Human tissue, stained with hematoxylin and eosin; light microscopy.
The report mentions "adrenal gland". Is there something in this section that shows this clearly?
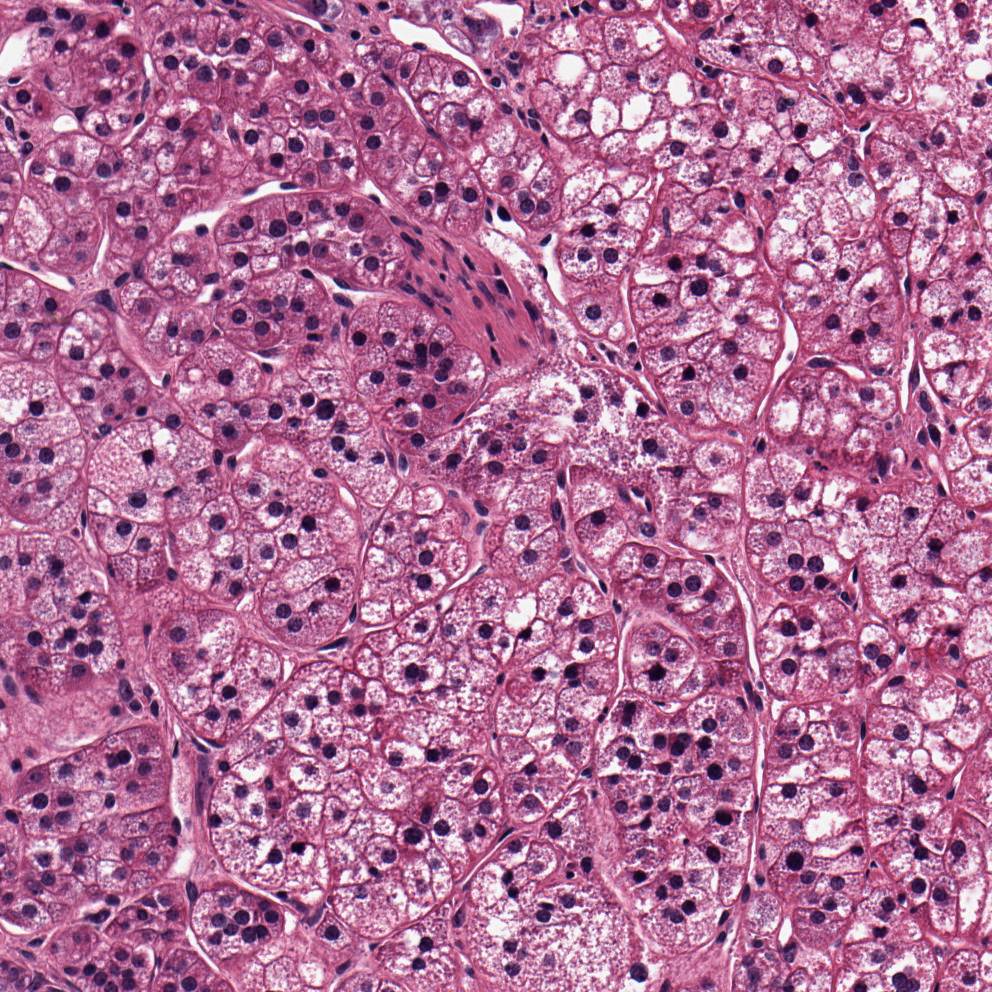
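This section is of the adrenal gland.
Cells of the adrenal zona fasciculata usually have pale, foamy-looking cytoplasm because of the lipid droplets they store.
First point in agreement: the cells here are large and polygonal, and their abundant cytoplasm is pale pink and finely vacuolated, in line with that usual appearance. Next, the arrangement: across the whole field the cells sit in rounded nests and short cords, with thin partitions between them. Then the nuclei: most cells have one small, round, dark nucleus. Last, the borders: within the nests, thin pink lines mark the edge of each cell distinctly.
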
